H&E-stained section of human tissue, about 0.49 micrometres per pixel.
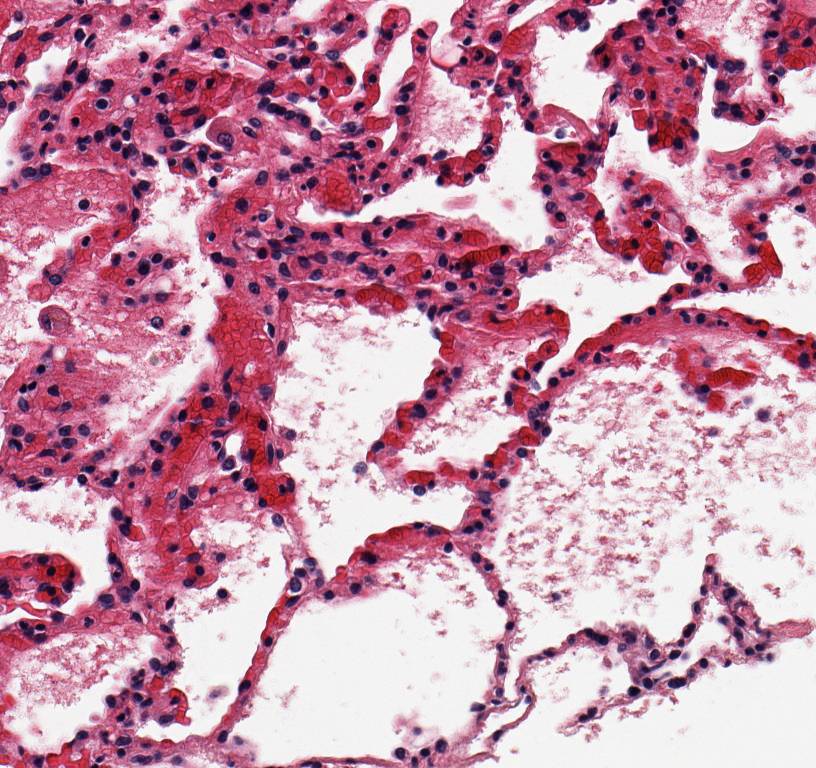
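Lung: thin branching partitions, more crowded in the upper left than the lower right, form a meshwork around irregular open spaces. The capillaries inside them are distended and tightly packed with bright red red blood cells. In the lower half the partitions are very thin, in places a single cell thick. There are no glands, muscle bundles or fat cells anywhere.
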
